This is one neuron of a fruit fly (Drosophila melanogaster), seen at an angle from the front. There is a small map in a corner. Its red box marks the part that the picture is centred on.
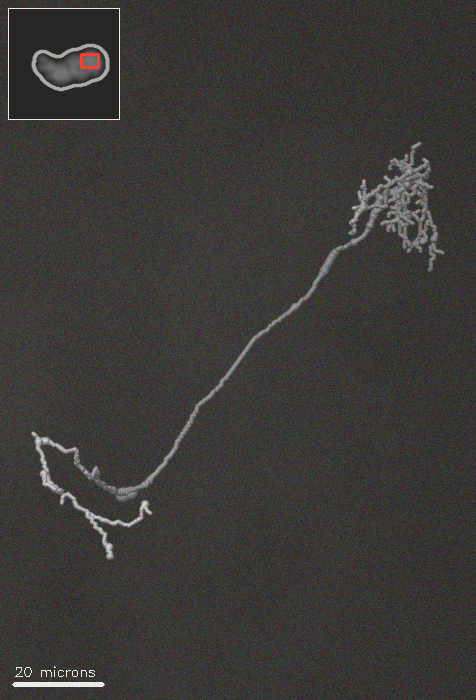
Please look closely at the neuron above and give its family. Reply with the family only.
LLPC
